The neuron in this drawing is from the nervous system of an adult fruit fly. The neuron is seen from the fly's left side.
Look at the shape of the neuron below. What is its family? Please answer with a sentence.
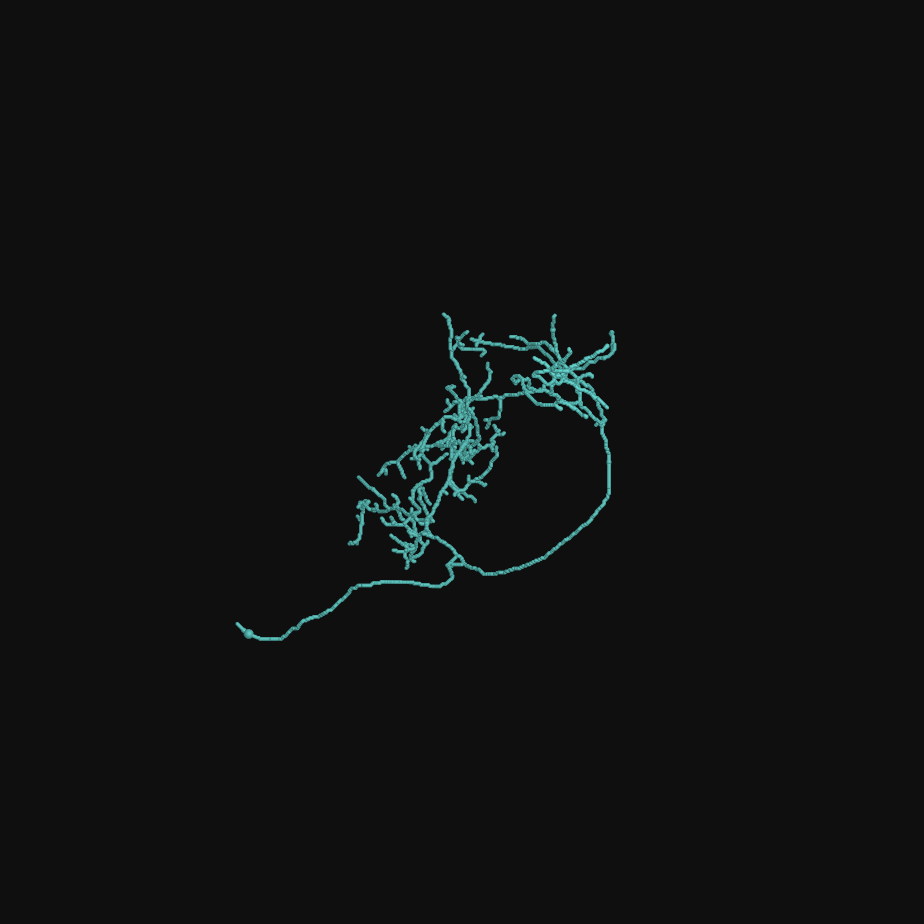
The family is hemilineage LALv1_ventral.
